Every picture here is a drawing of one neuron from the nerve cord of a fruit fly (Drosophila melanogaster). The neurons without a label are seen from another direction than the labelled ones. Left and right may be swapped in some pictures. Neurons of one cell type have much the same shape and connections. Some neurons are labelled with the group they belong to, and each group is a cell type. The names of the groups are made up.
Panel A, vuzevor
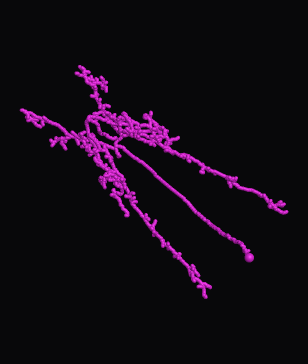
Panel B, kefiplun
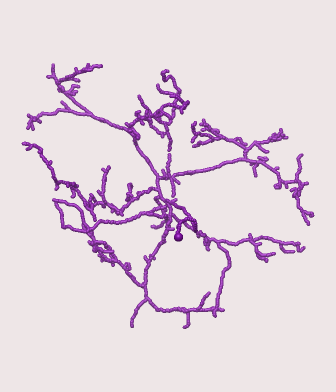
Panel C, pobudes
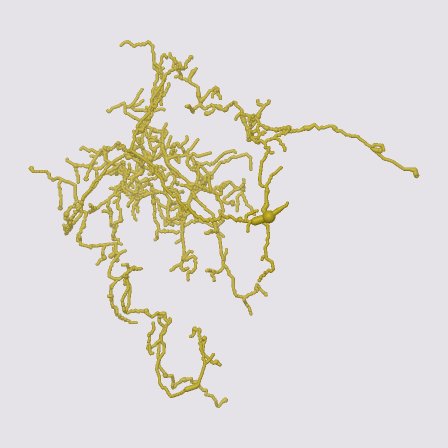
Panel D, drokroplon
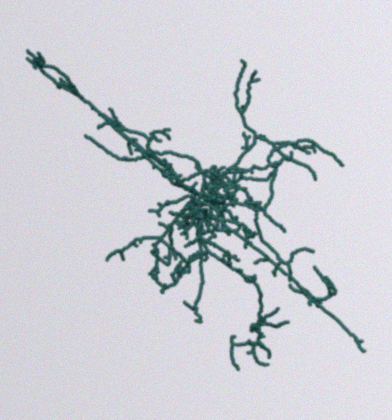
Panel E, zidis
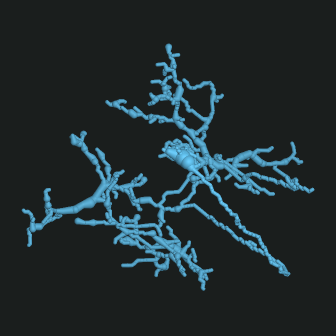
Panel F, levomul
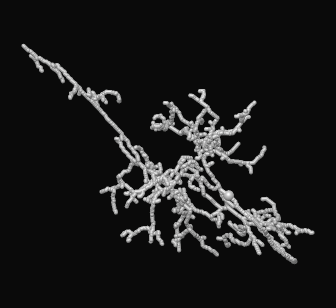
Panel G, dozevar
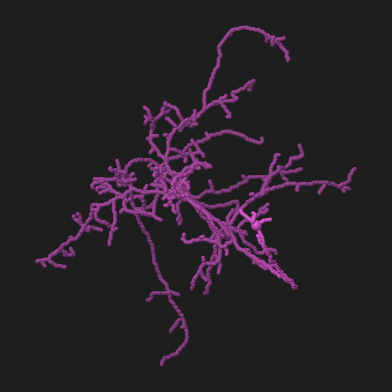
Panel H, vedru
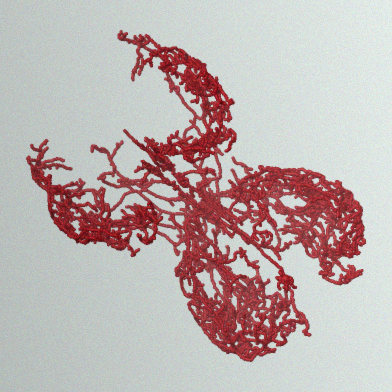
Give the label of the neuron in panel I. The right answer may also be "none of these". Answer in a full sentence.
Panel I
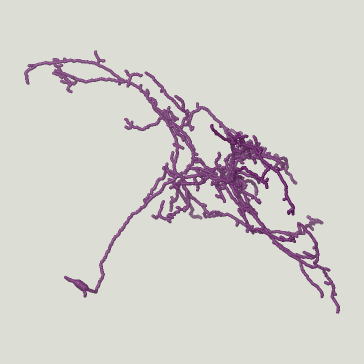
It belongs to drokroplon.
